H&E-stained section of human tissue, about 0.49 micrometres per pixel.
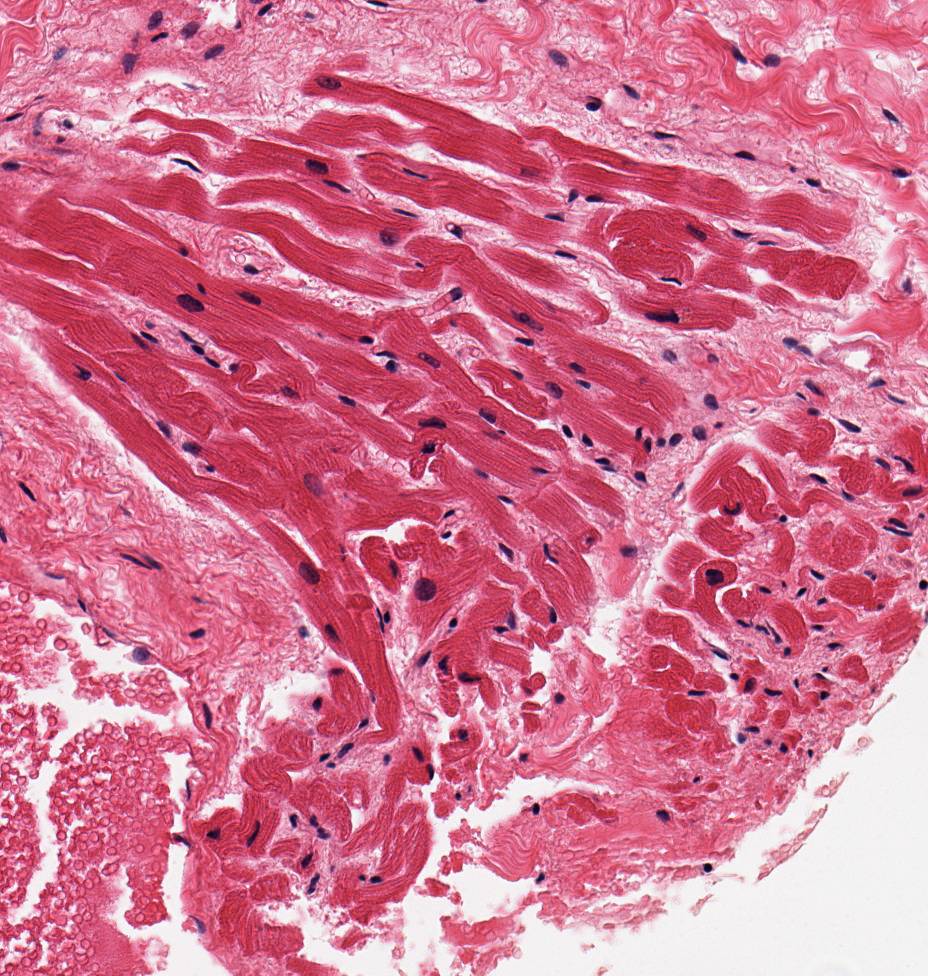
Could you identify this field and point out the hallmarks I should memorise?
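That's myocardium. The cross-striated fibres branch and join one another, and their nuclei sit centrally.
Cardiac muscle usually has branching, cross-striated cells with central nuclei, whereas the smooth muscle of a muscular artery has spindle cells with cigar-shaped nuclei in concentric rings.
Wavy pink collagen with a few spindle-shaped nuclei borders the muscle at the top right and left edge.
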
